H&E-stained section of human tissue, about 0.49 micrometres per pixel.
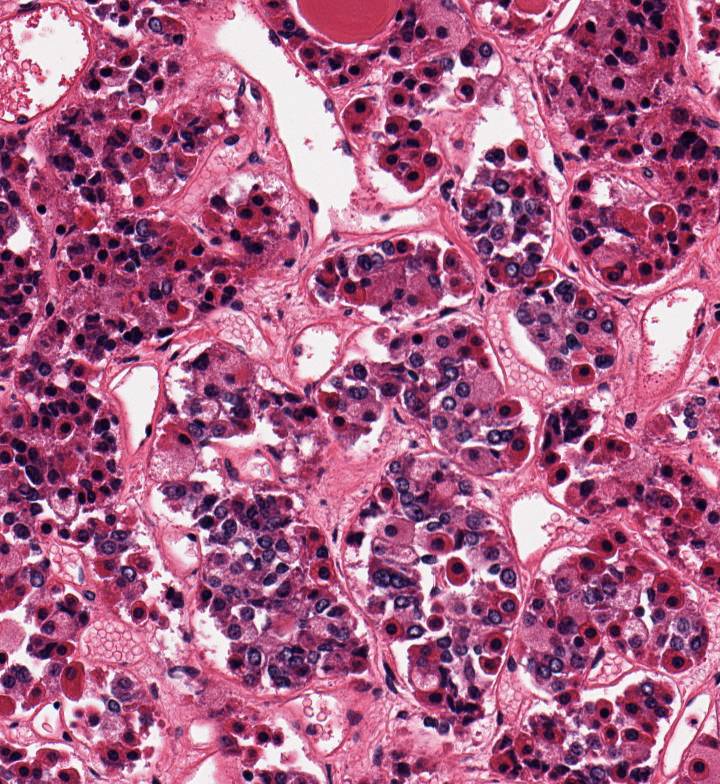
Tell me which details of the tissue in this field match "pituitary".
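The tissue in this field is pituitary, and across the whole field its cells lie in rounded nests separated by thin pink septa.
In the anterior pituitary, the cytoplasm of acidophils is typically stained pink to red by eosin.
Many cells scattered within the nests have intensely red, eosinophilic cytoplasm, which agrees with this.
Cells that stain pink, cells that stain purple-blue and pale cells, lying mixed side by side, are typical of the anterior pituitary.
Here, cells with purplish, granular cytoplasm share the same nests as the red cells, in keeping with that mixture.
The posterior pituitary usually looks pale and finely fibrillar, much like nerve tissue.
This field, by contrast, is made up throughout of nests of cells. The nuclei are small, round and dark, with little variation in size.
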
